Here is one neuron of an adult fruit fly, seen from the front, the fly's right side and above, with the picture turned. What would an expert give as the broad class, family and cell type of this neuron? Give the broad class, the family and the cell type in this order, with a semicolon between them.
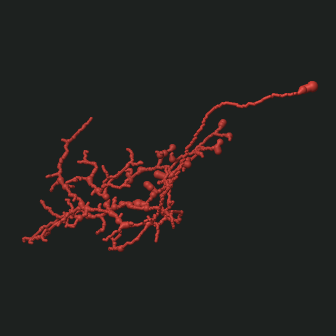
central-brain intrinsic neuron; hemilineage TRdl_b; GNG387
